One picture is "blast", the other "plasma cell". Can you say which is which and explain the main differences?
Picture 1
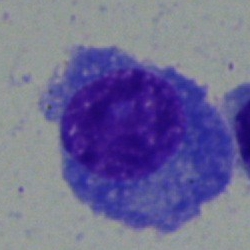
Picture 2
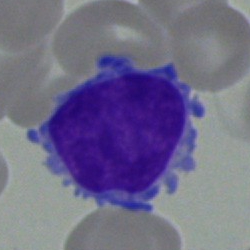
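Picture 1: plasma cell. Picture 2: blast. Cytoplasm amount: abundant relative to the nucleus in picture 1; only a thin rim around the nucleus in picture 2.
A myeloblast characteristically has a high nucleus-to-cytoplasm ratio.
Nucleus position in picture 1: toward the upper left, with more cytoplasm below and to the right.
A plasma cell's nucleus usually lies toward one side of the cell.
Cytoplasm colour in picture 1: blue.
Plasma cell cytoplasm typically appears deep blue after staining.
Chromatin in picture 2: deep purple, finely textured, fairly even throughout.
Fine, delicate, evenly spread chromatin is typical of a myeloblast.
Edges: irregular, ragged and frayed in picture 1; roughly round with a ragged border and short irregular projections all the way around in picture 2. Granules: none visible in either cell. Surroundings: part of another cell, cut off by the frame, at the right edge of picture 1; pale, unstained red cells pressed against the top and bottom of the cell in picture 2.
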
